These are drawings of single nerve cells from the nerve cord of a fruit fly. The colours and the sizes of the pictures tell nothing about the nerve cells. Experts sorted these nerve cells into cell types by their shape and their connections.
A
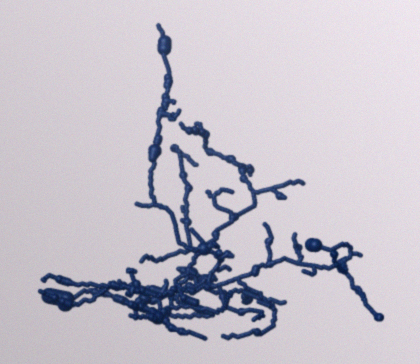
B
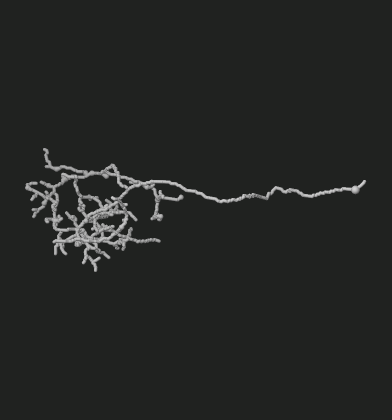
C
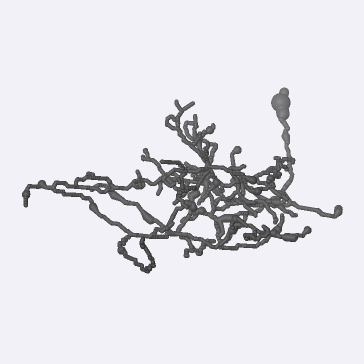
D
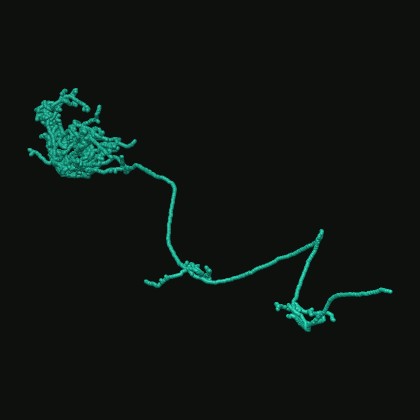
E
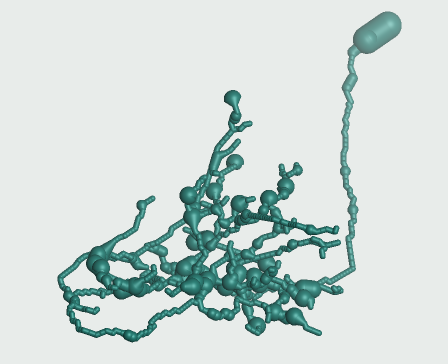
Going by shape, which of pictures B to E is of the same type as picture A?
B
